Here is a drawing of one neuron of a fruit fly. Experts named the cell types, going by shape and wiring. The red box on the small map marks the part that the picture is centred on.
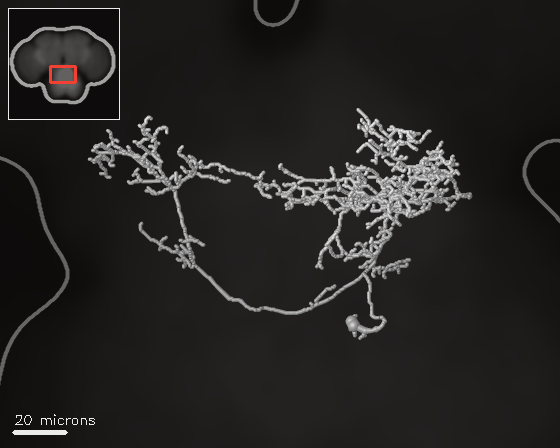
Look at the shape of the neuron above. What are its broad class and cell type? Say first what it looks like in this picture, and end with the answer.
By the scale bar it is about 150 microns wide in this view. Dozens of branch ends can be seen. It is a central-brain intrinsic neuron. The cell type is GNG167.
